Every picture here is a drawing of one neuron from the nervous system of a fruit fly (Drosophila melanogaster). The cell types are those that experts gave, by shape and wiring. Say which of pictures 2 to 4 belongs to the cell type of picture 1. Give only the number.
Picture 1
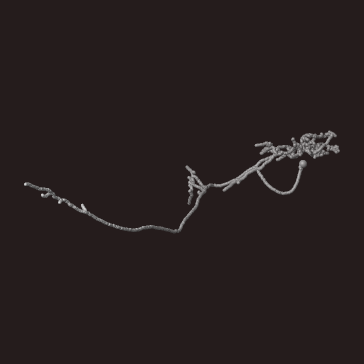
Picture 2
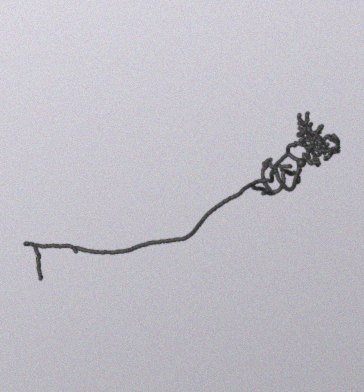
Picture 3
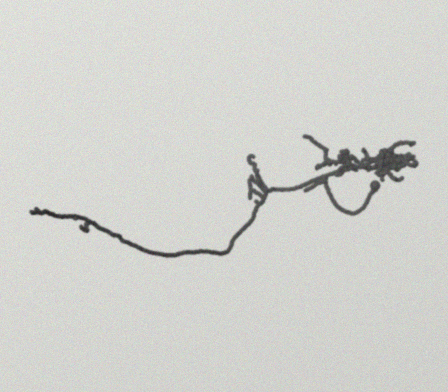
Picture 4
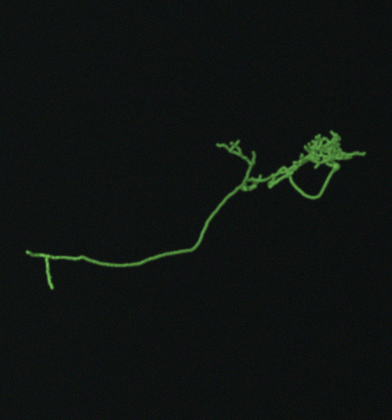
3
